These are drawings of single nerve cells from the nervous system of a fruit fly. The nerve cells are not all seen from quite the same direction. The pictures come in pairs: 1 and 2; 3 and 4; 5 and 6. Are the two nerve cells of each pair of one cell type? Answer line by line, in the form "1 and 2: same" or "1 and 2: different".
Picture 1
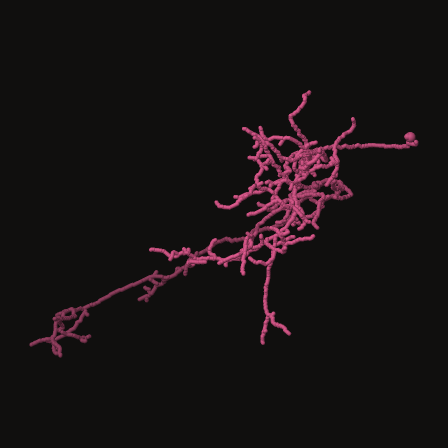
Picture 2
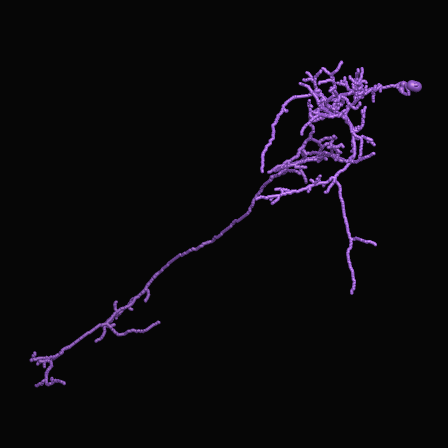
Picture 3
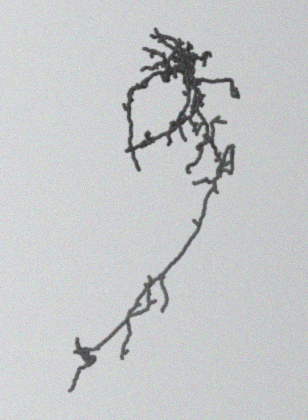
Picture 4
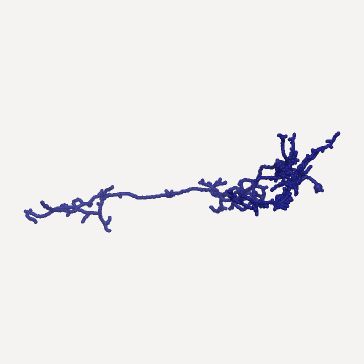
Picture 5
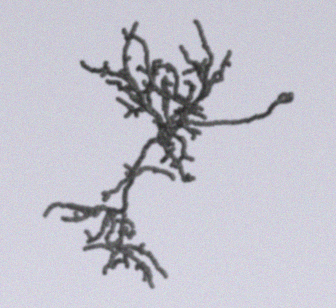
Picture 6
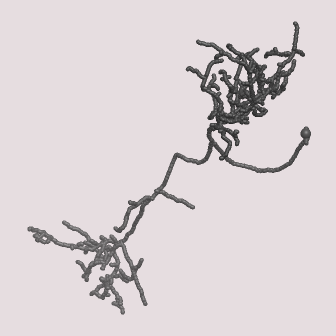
1 and 2: same
3 and 4: different
5 and 6: same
